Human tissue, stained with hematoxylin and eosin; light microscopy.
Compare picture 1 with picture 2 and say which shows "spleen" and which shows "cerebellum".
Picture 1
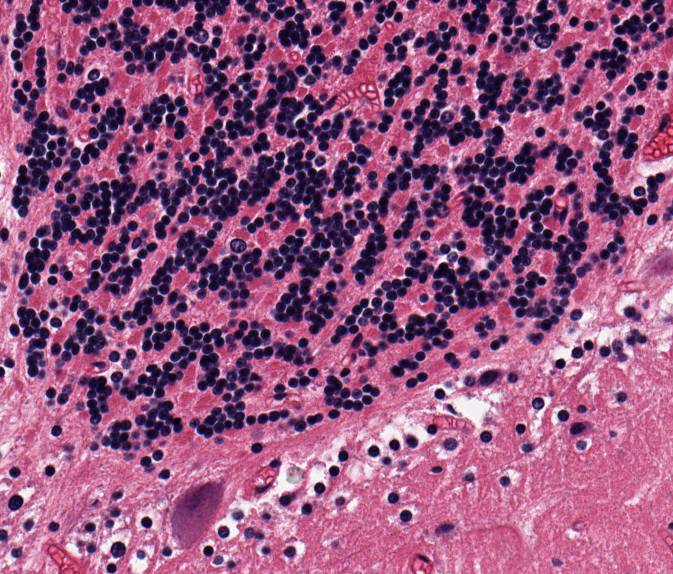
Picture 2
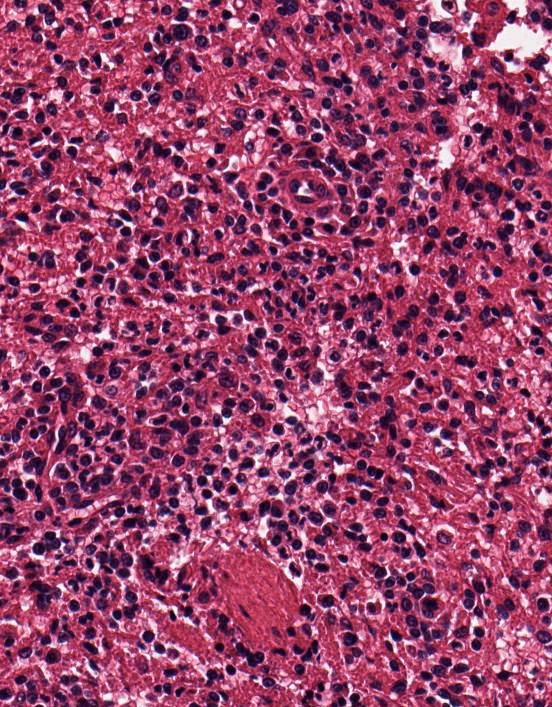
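Picture 1 shows cerebellum and picture 2 shows spleen. In picture 1, small cells with round, dark nuclei and scant cytoplasm pack the upper two-thirds, dotted with small cell-free pink patches, above pale pink fibrillary tissue with sparse cells. A single large neuron with abundant purple cytoplasm lies near its bottom left. Picture 2, by contrast, is dense cells in diffuse sheets across the whole field, with no glands or follicles, and most of its nuclei are single, small, round and dark.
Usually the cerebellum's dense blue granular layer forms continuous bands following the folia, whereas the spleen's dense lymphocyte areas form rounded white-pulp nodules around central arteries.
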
